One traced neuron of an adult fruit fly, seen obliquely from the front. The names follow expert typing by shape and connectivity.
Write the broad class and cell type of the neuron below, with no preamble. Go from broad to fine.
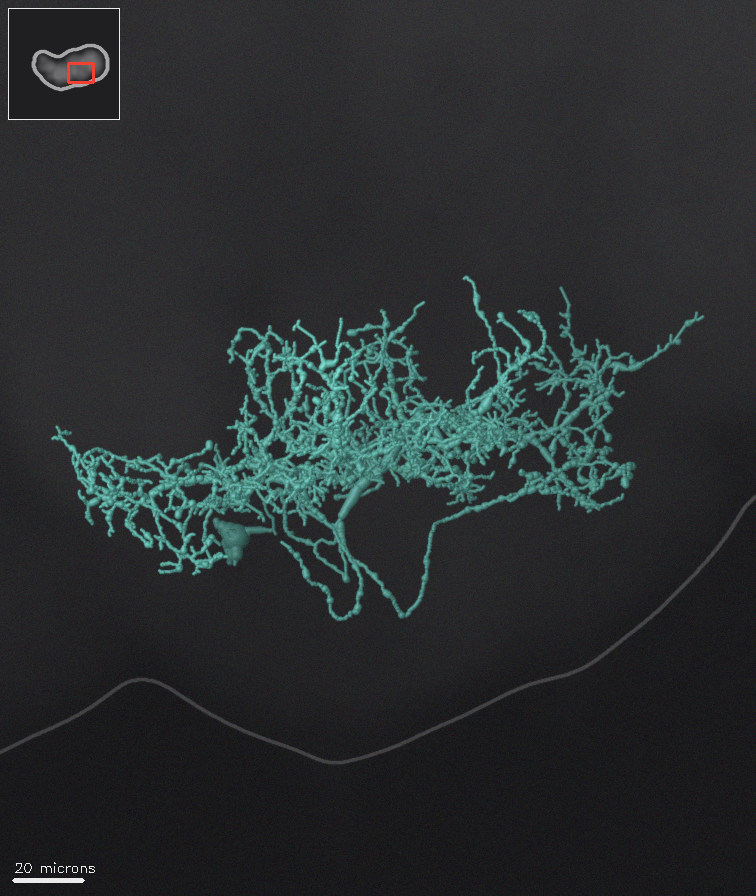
central-brain intrinsic neuron; GNG006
